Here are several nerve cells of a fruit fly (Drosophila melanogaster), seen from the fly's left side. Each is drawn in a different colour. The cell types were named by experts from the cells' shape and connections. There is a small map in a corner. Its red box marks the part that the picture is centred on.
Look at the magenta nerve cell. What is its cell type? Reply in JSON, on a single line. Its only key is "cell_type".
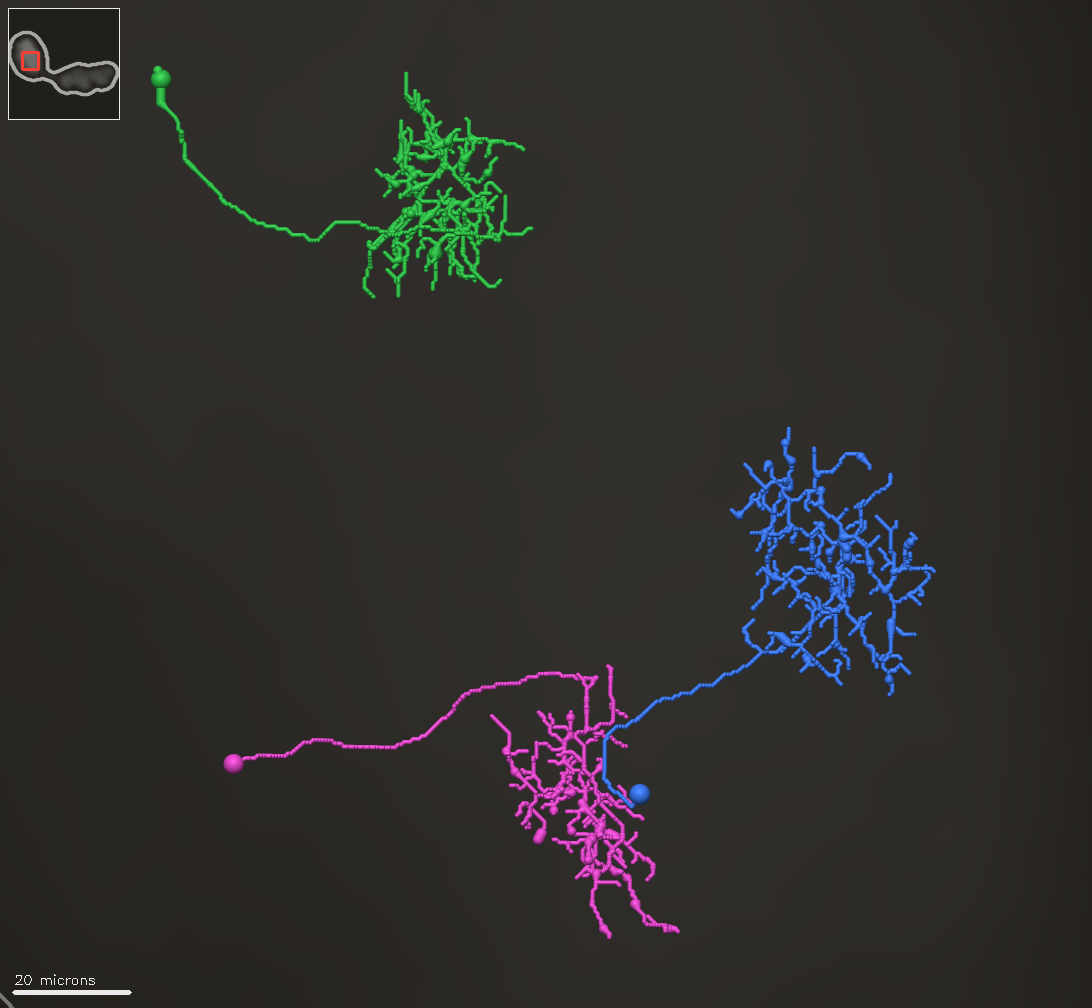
{"cell_type": "Cm6"}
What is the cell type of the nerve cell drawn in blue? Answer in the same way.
{"cell_type": "Cm9"}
